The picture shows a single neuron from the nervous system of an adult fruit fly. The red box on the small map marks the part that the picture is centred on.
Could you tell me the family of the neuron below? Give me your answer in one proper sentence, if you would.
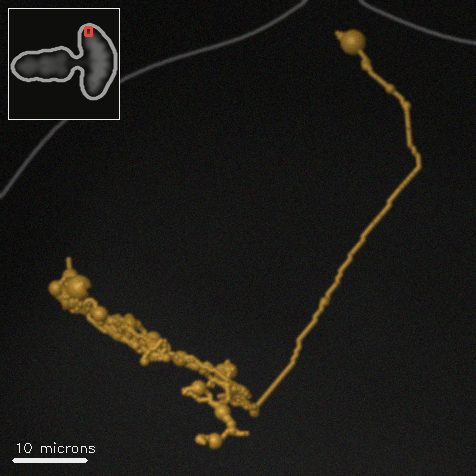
Family Cm includes the neuron shown here.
